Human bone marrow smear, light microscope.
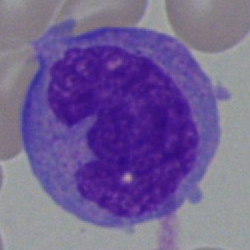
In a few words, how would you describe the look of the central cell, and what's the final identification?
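The outline is roughly round. A deep indentation enters the nucleus from its left side, giving it a folded shape. Coarse granules are absent from the cytoplasm. At the upper left edge, small irregular tags of cytoplasm project from the cell. This is a monocyte.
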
